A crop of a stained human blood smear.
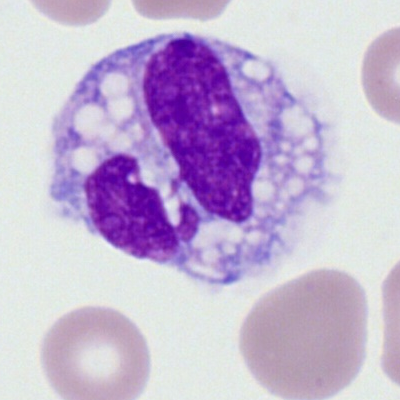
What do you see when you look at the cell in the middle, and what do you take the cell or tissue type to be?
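Many round clear vacuoles are scattered throughout the cytoplasm, in which no coarse orange-red granules are seen. The nucleus appears as two separate dark masses, and no nucleoli are visible in either. This cell is a monocyte.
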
